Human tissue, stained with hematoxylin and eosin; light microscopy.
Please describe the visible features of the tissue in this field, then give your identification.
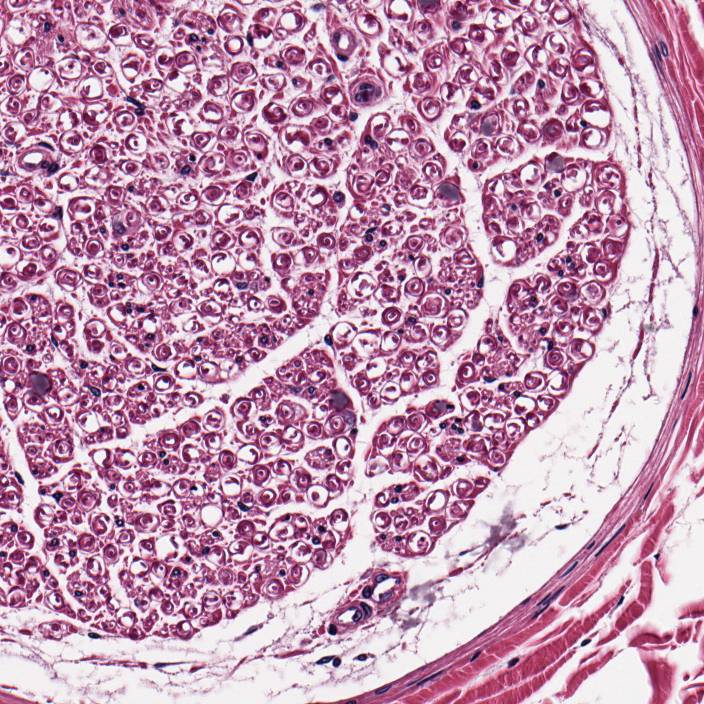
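A large rounded bundle of cross-cut nerve fibres occupies the left and centre of the field, its convex edge facing the lower right. Thin pale clefts divide it into several irregular compartments of fibres, among which small dark nuclei are sparsely scattered. At the lower edge of the bundle, near the bottom centre, lies a small blood vessel. Tibial nerve is the tissue shown.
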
